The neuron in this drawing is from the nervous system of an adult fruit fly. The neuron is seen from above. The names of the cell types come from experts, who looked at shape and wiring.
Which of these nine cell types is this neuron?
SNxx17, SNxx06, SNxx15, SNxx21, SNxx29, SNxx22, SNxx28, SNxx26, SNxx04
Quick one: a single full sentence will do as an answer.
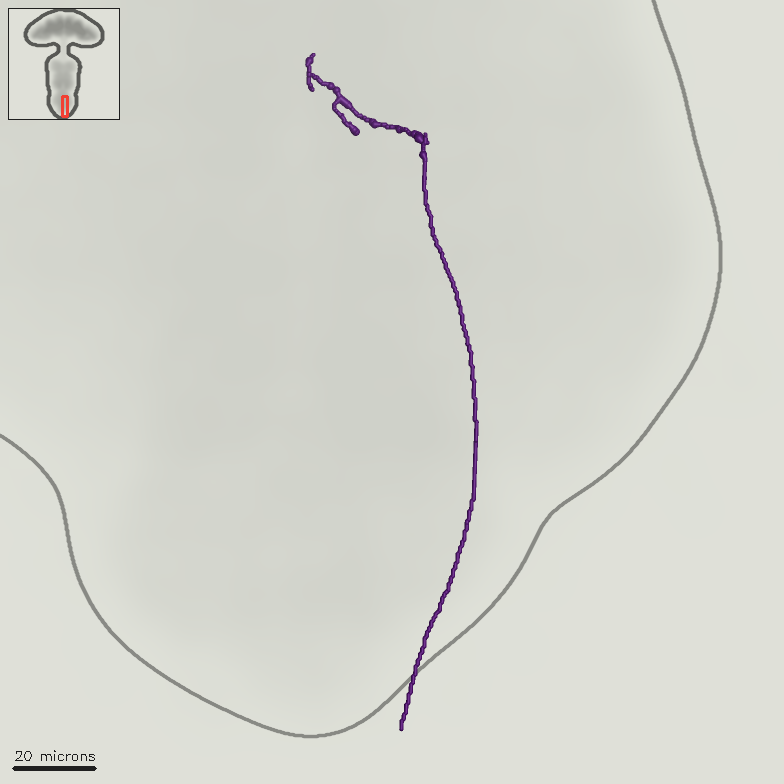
The cell type of this neuron is SNxx06.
